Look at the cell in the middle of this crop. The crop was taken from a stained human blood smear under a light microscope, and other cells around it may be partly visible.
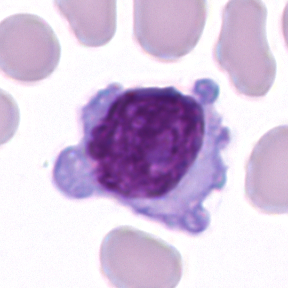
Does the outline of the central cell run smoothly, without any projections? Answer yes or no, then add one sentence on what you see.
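No. The cell outline is irregular, with several small rounded bulges along its edge.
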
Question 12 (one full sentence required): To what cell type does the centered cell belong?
Positioned in the middle of the crop is a plasma cell.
